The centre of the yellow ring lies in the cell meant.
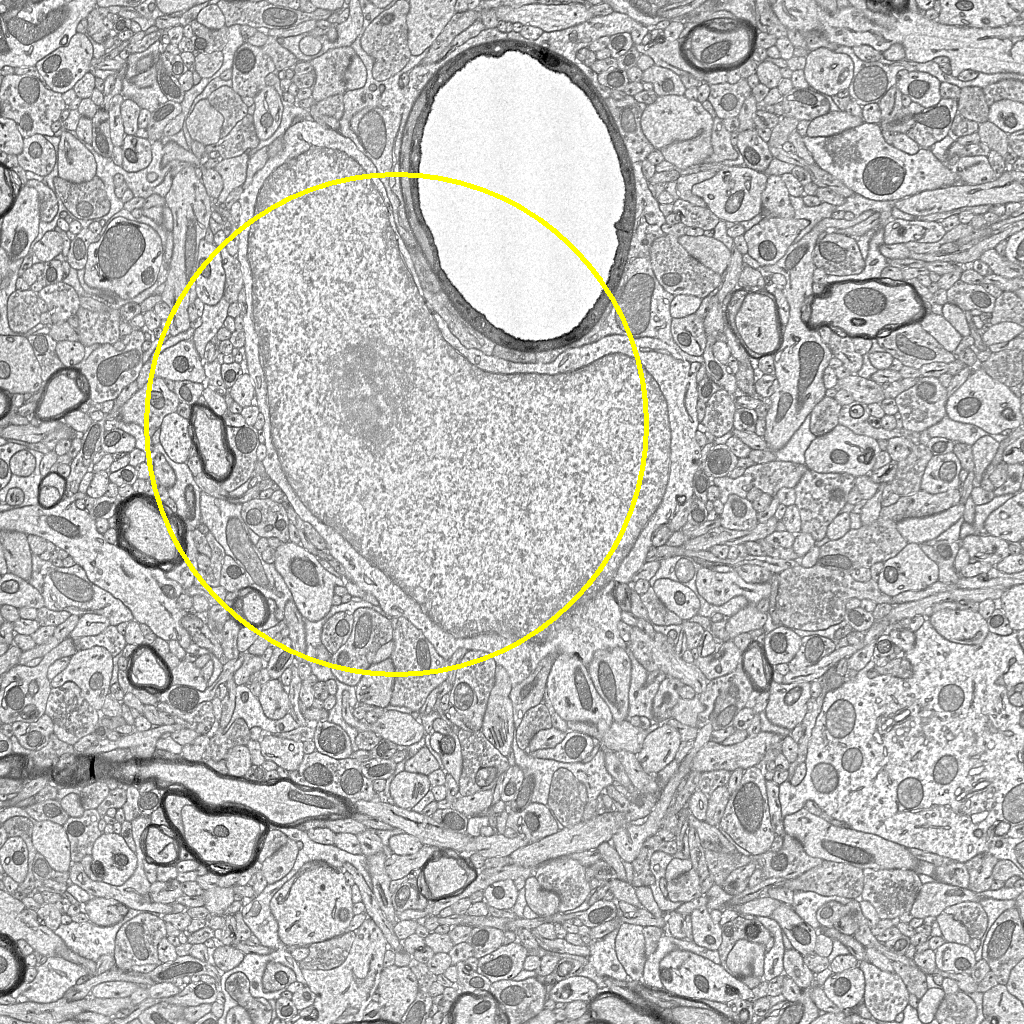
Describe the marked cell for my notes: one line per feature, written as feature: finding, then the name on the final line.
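Nuclear envelope: smooth, no deep folds or clefts
Chromatin: pale, finely dispersed, no dense dark band along envelope
Nuclear patch: single darker, ill-defined granular patch left of centre
Cytoplasm: no dark dense bodies seen
Name: oligodendrocyte precursor cell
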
